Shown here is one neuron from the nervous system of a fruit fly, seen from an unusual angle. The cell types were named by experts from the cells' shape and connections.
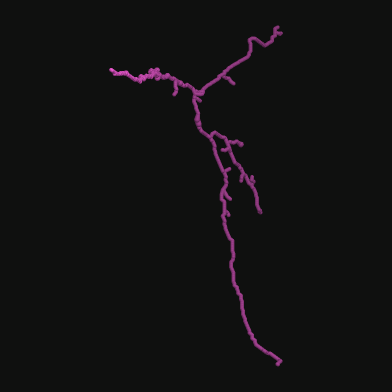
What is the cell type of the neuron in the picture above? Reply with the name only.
SNta43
